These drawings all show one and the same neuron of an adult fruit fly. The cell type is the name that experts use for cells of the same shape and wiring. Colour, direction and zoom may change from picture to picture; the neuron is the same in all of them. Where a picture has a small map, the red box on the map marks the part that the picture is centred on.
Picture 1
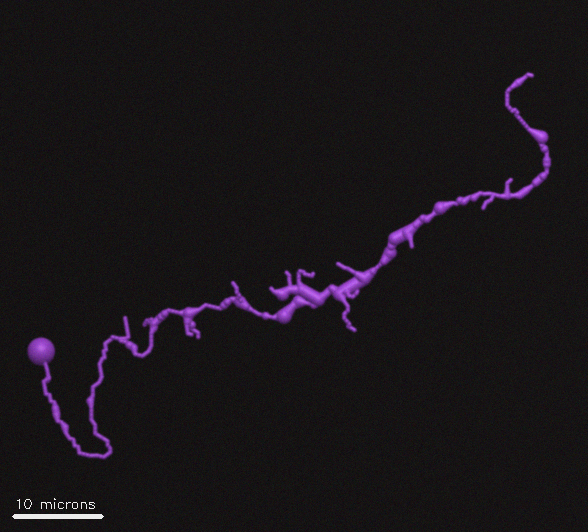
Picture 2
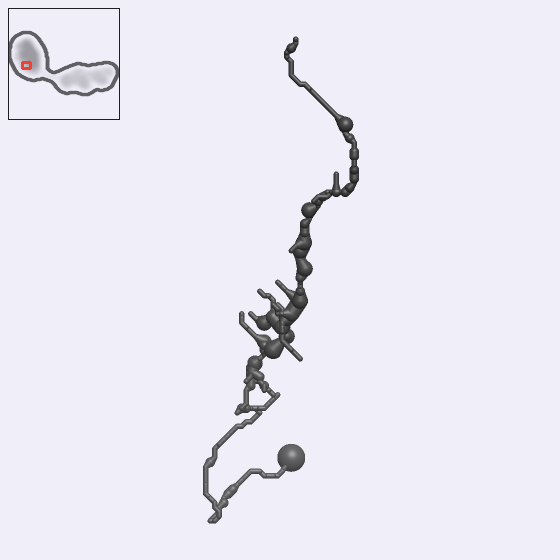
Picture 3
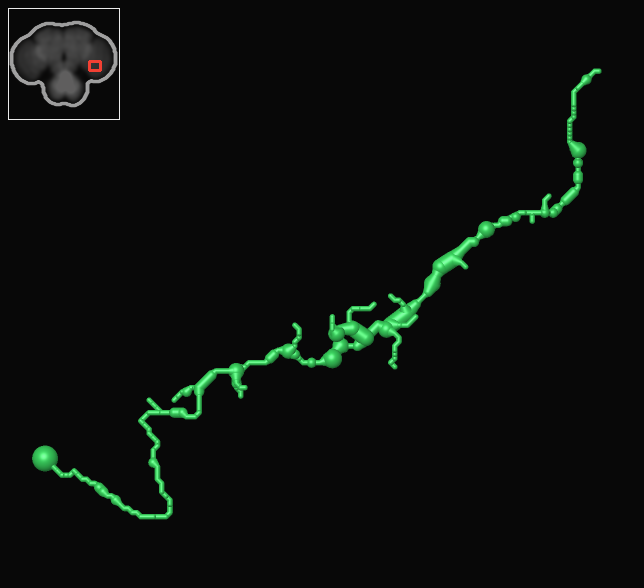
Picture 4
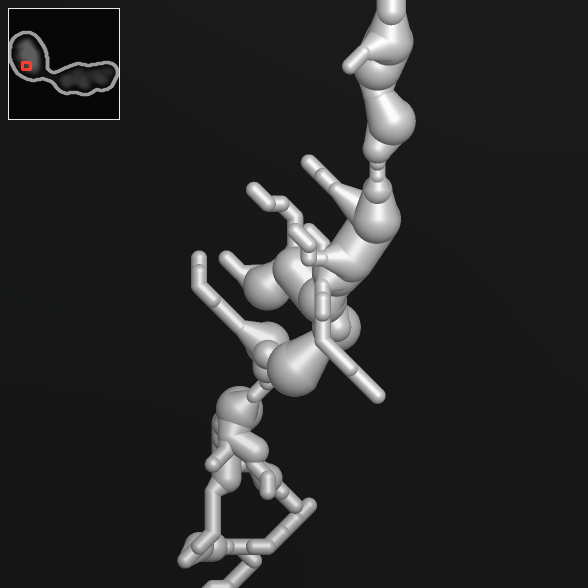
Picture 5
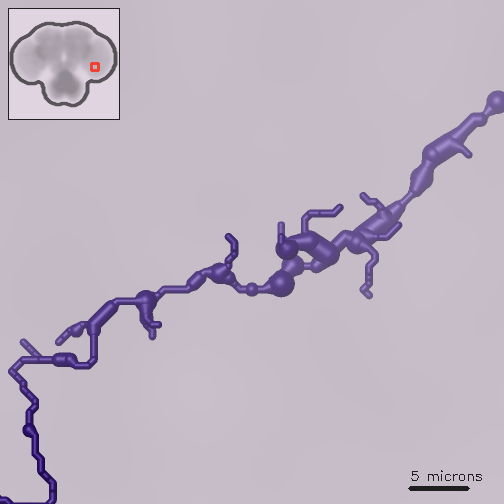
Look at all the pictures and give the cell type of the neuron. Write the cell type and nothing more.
Dm3b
